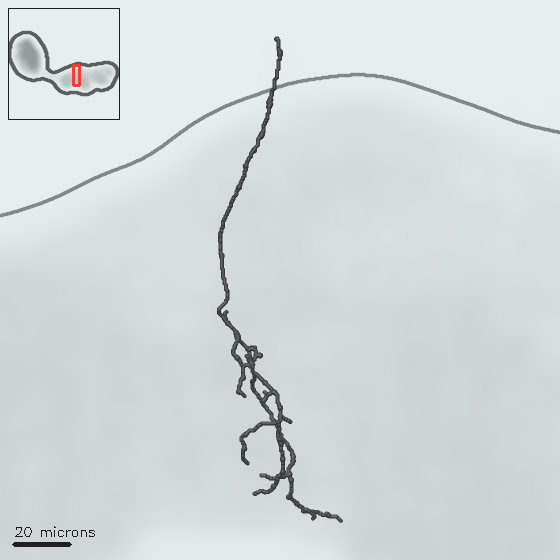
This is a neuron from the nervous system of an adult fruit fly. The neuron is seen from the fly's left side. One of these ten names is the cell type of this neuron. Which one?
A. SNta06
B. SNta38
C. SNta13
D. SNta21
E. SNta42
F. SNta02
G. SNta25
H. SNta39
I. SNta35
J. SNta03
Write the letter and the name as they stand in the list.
F. SNta02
